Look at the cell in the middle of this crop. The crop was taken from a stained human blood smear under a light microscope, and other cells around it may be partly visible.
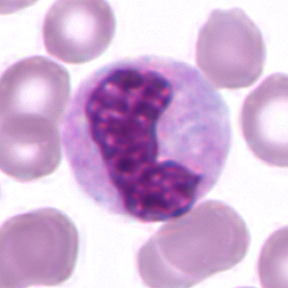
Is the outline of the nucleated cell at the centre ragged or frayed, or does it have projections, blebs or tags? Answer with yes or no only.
No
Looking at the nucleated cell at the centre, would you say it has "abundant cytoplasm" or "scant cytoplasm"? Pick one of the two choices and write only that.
Abundant cytoplasm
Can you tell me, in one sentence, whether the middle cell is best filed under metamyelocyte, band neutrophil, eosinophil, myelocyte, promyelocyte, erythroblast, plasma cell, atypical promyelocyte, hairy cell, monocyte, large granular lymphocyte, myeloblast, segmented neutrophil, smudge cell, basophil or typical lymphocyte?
The central element of this crop is a cell, namely a band neutrophil.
